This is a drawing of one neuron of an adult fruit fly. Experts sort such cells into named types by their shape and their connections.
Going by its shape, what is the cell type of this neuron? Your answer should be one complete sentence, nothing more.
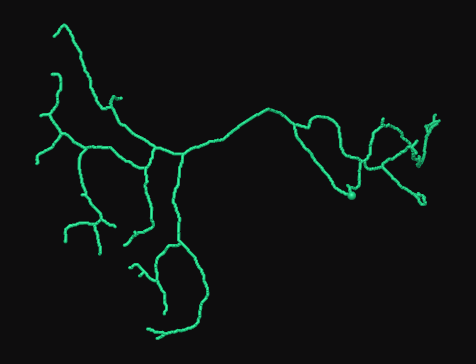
The neuron is typed under the name LPT112.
